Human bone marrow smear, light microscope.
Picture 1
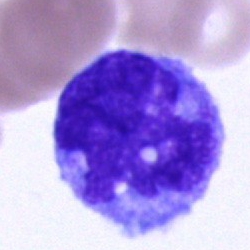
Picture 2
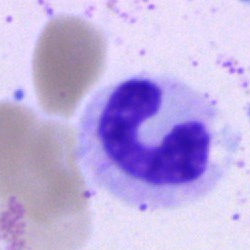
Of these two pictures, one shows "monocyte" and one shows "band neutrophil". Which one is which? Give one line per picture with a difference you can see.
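Picture 1 – monocyte. The nucleus fills most of the cell.
Picture 2 – band neutrophil. The cytoplasm forms a wide rim around the nucleus.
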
